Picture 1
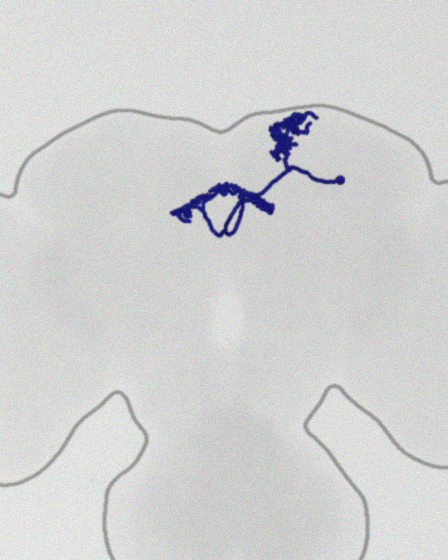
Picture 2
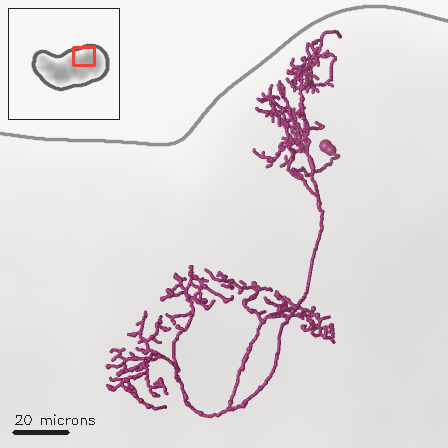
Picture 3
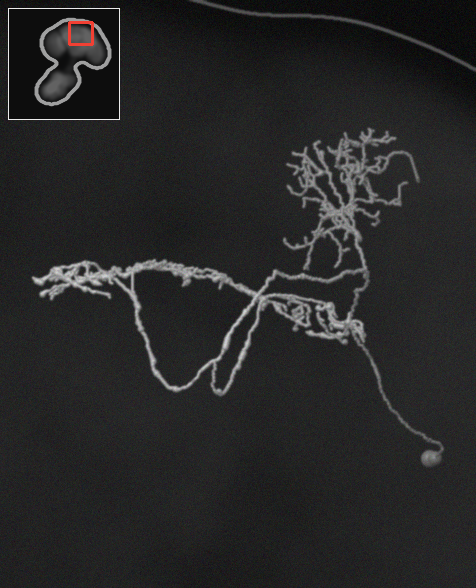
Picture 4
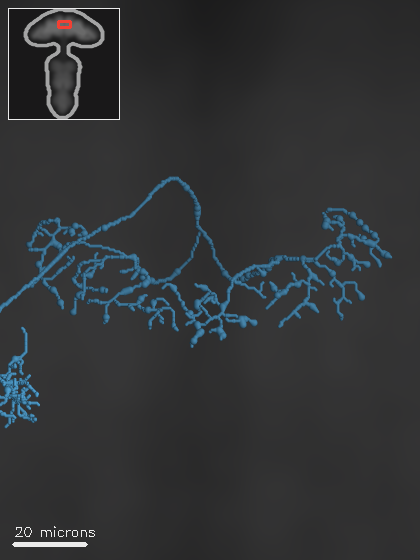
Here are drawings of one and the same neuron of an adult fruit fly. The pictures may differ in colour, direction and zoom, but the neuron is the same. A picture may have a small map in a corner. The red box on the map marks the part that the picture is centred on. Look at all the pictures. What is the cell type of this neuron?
FB7L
